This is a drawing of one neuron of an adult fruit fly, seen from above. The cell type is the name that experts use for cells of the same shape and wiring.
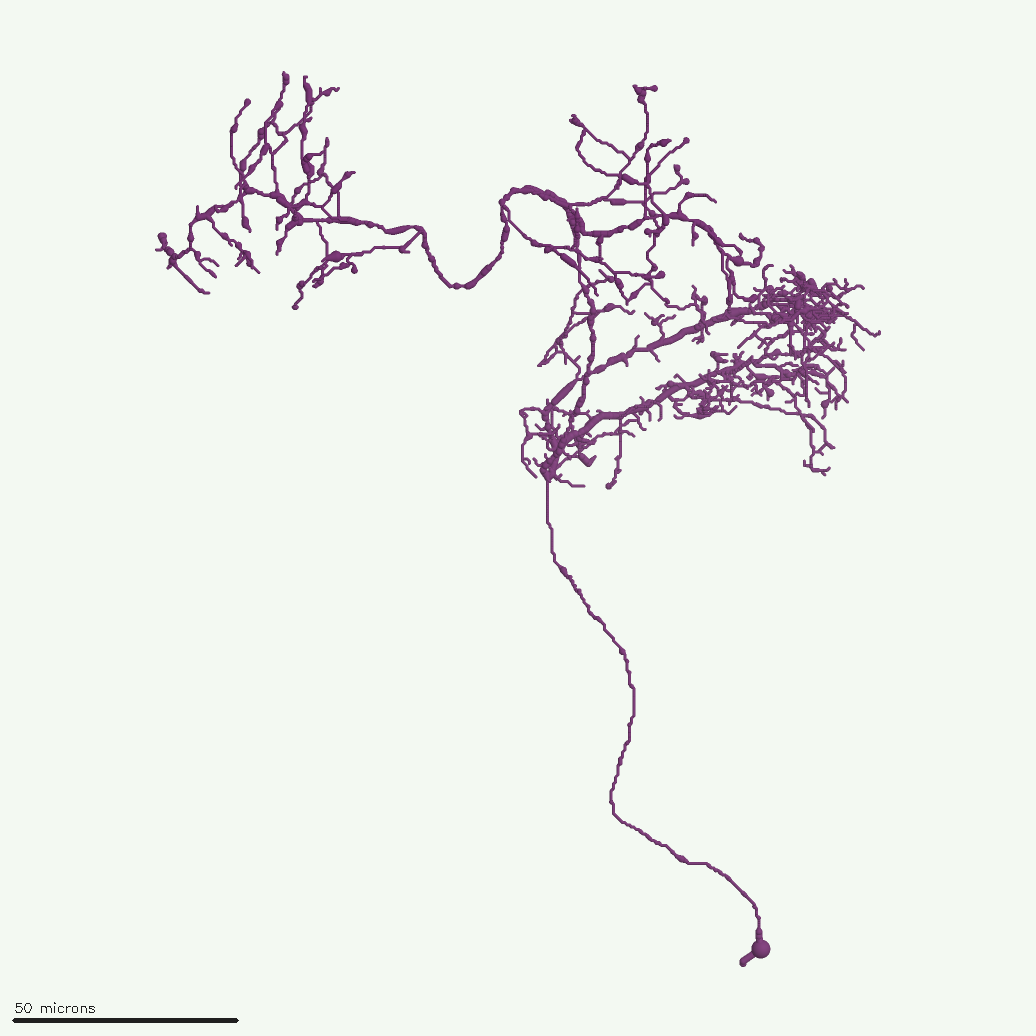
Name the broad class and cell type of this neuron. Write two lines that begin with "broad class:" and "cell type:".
broad class: central-brain intrinsic neuron
cell type: LAL198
